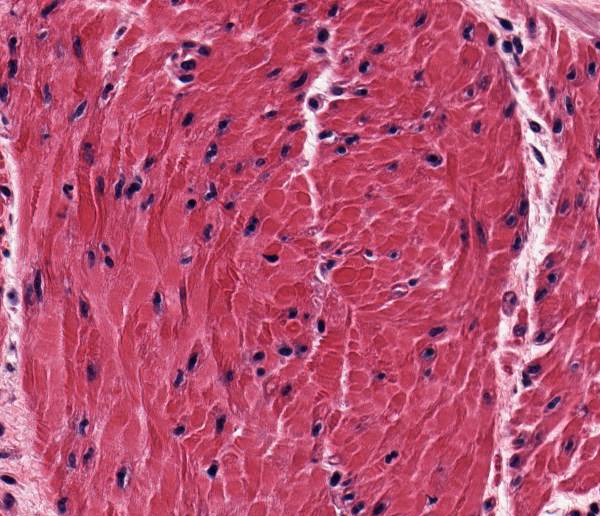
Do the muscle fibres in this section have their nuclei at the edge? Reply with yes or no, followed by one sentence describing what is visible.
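No. Where fibres are cut across, the nuclei that appear sit in the middle of the profile rather than at its edge.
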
